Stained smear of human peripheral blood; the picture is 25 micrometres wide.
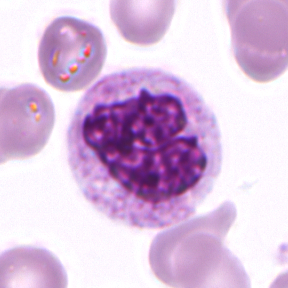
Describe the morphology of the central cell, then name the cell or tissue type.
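Starting with the outline, the cell is round and smooth and about 14 micrometres across. Next, the nucleus measures about 11 by 10 micrometres and takes up about 50% of the cell's area. A rim of cytoplasm encloses it on all sides. That cytoplasm is pale greyish-lilac, with fine, dust-like pinkish-purple granules scattered through it. Last comes the name: a band neutrophil.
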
